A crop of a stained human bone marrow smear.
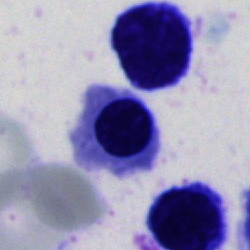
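Erythroblast, central cell of a stained bone marrow smear: irregular outline with small angular projections along the edge; deeply stained, dense chromatin throughout the nucleus; pale lilac-blue cytoplasm. The nucleus is off-centre, leaving the widest band of cytoplasm on the left and lower side.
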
